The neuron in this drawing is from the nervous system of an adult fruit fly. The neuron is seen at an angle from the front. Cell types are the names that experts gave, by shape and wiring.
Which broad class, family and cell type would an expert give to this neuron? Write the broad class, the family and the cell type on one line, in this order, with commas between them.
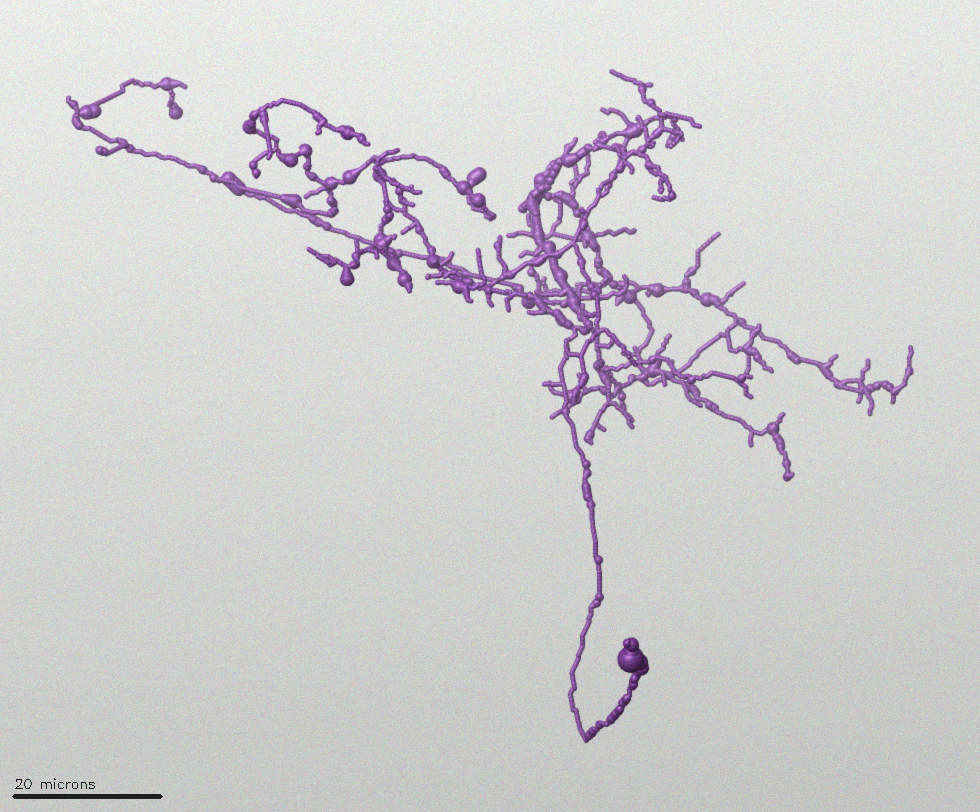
central-brain intrinsic neuron, hemilineage LHa1, CB2714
